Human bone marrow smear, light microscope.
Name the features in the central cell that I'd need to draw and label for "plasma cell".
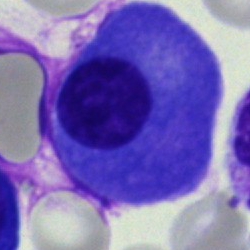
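Fits a plasma cell: nucleus off-centre, toward the left side of the cell.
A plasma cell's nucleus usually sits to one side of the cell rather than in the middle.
Also seen: abundant cytoplasm, covering much more area than the nucleus, stained deep blue. Outline smooth, no surface projections.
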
